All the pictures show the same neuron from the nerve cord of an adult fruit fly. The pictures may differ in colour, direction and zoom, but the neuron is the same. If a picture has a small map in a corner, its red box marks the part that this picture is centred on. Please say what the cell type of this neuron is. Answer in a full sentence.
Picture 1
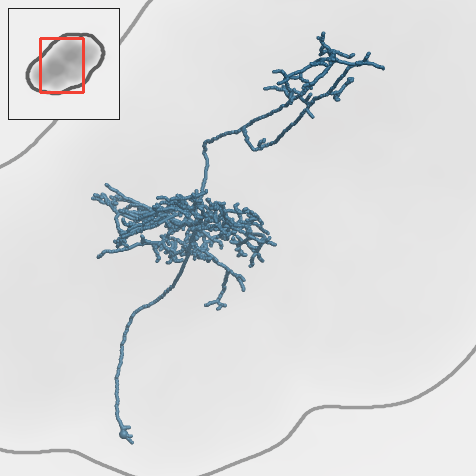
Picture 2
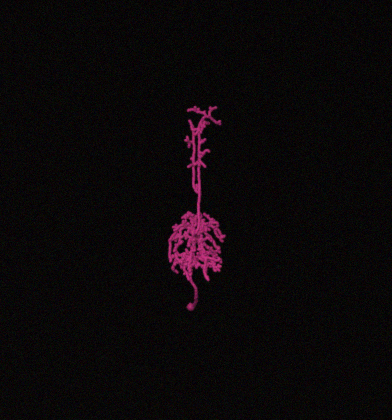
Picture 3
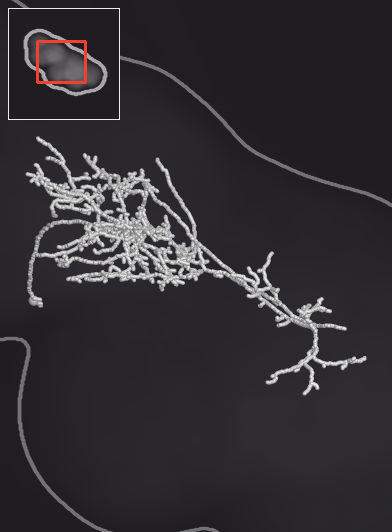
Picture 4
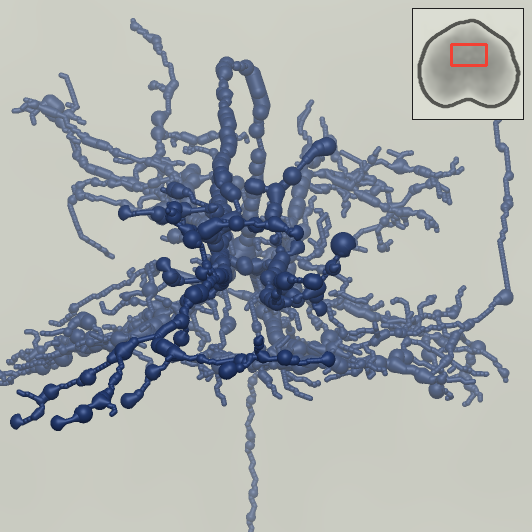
The cell type is IN05B037.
